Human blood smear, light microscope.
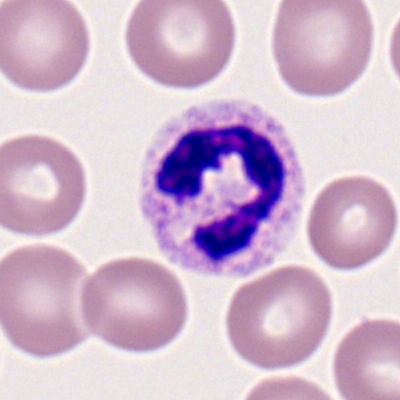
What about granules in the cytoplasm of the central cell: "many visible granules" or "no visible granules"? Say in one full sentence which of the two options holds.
The cytoplasm of the cell carries many visible granules.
